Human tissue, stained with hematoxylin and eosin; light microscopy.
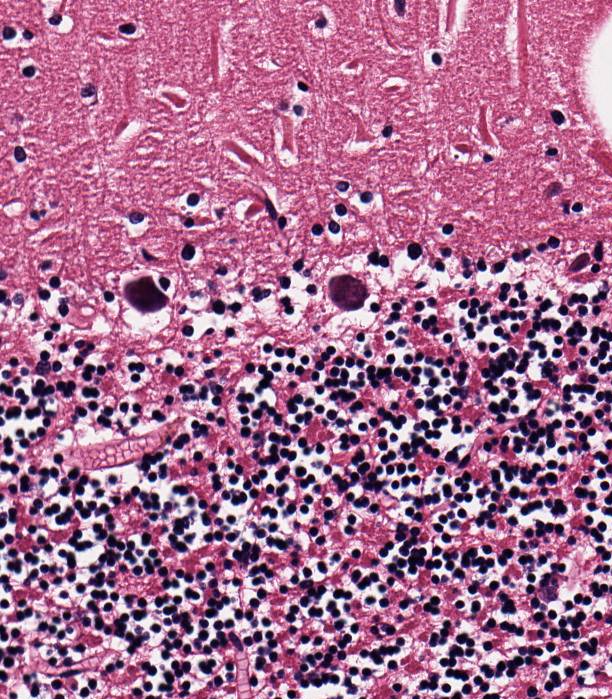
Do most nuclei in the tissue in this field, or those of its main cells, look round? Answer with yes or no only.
Yes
